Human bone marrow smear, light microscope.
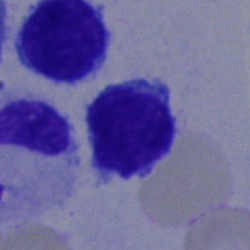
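Lymphocyte, central cell. The nucleus occupies nearly the whole cell, and the cytoplasm is very scant, at most a thin rim at the edge. The chromatin is dense and dark purple throughout. Small bleb-like projections stand out along the upper right edge.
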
